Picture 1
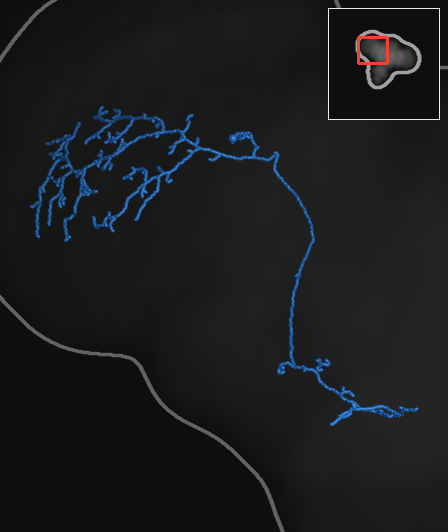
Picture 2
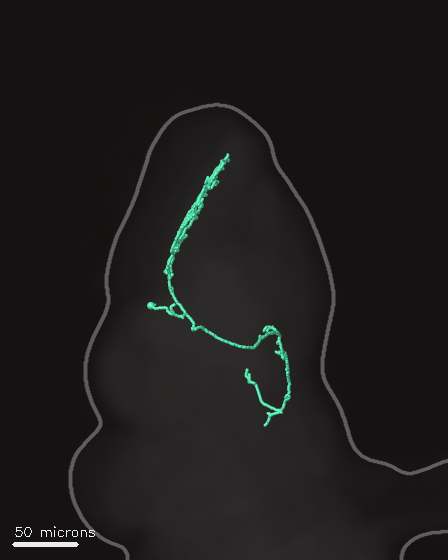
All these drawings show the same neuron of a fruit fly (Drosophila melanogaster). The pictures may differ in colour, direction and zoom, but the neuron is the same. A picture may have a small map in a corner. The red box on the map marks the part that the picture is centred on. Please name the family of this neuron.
MeVP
